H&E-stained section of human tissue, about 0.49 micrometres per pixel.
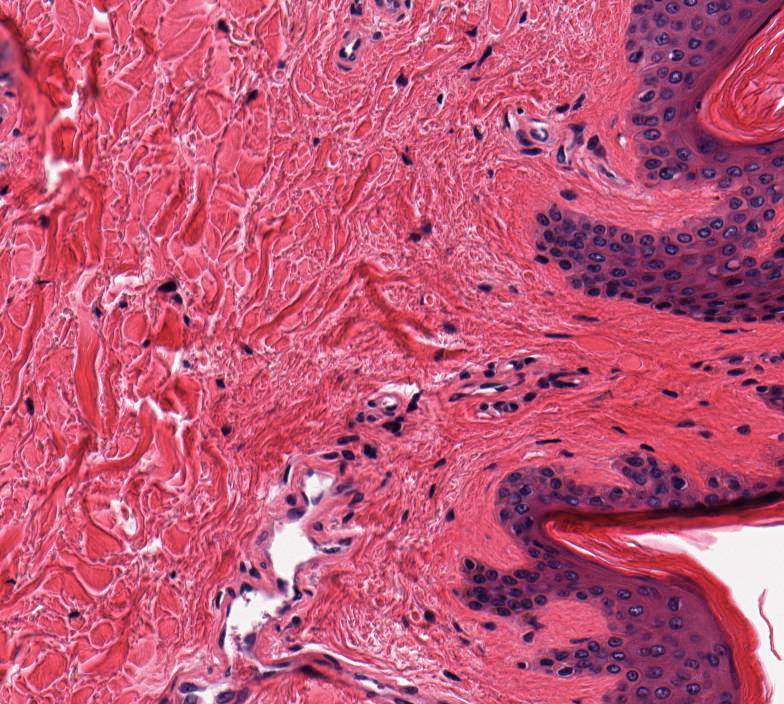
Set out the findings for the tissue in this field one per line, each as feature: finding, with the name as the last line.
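Layout: epidermis along the right, dermis in the centre and left
Epidermis: stratified squamous, rete ridges projecting leftward into the dermis
Basal layer: crowded nuclei, darker than those in the layers above
Dermis: small dark fibroblast nuclei, sparsely scattered
Name: skin of the suprapubic region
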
